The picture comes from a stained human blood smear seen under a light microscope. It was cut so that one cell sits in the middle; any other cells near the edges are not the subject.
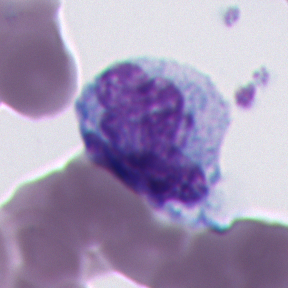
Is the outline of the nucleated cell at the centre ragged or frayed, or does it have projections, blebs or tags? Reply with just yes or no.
Yes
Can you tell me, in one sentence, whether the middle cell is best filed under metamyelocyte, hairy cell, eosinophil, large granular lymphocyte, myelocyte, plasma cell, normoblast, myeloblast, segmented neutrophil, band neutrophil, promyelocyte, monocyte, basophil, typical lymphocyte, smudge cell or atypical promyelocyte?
Standing at the centre of this crop is a monocyte.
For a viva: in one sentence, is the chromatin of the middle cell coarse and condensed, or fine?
There is no coarse clumping; the chromatin stays fine throughout.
